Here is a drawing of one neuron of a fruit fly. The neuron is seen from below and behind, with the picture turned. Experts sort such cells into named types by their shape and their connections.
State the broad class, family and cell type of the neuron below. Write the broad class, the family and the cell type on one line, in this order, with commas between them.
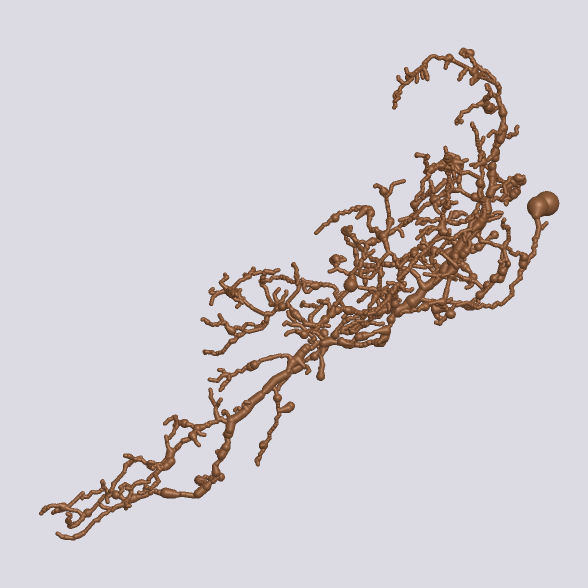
central-brain intrinsic neuron, hemilineage TRdm, GNG357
